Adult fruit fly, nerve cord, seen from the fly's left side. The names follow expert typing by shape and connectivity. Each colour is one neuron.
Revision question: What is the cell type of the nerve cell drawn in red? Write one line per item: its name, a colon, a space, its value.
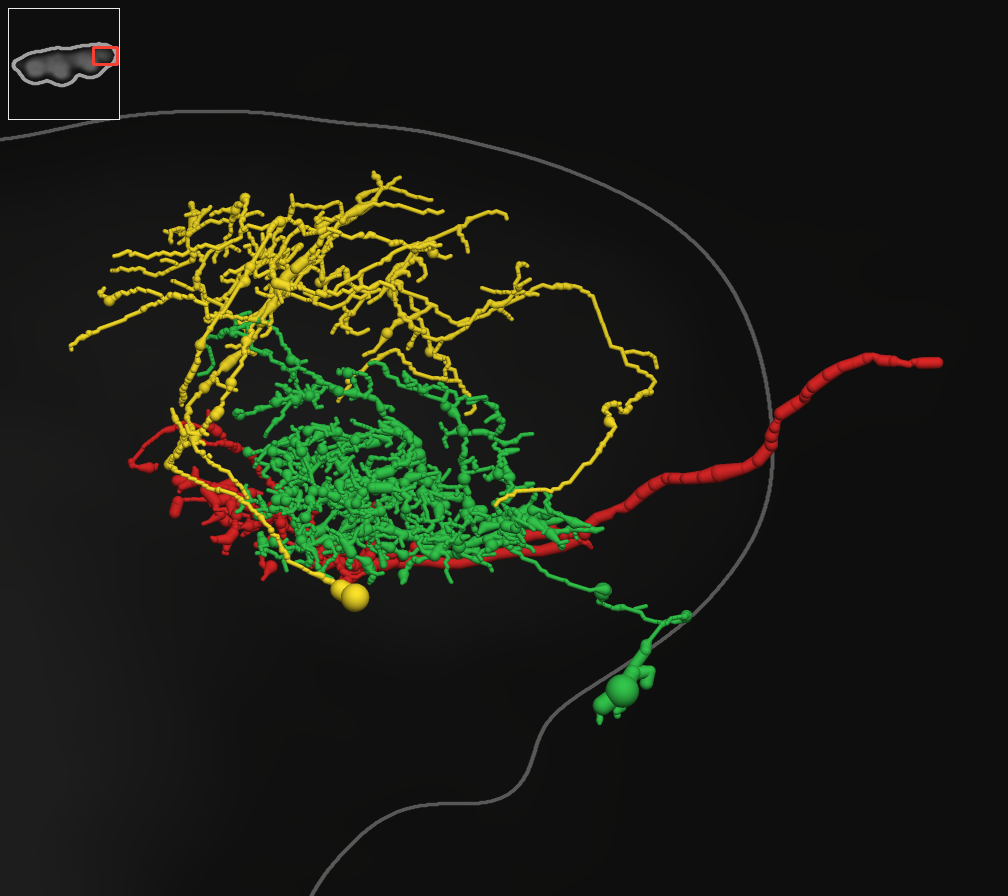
cell type: SNxx23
